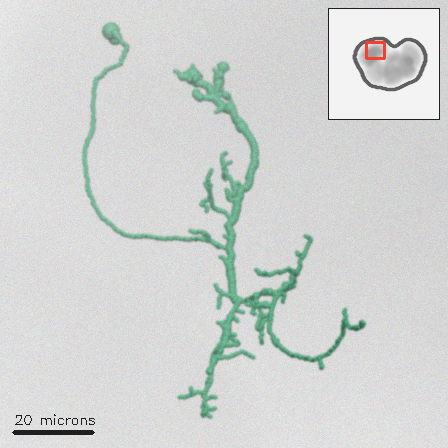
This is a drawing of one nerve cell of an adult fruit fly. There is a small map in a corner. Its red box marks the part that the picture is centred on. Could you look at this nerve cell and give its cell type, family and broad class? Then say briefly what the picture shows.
The cell type is IN21A087. Its family is hemilineage 21A. This is a nerve-cord intrinsic neuron. The cell body can be seen at the upper left of the picture. From top to bottom in the picture it spans about 100 microns. The picture shows dozens of branch ends.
